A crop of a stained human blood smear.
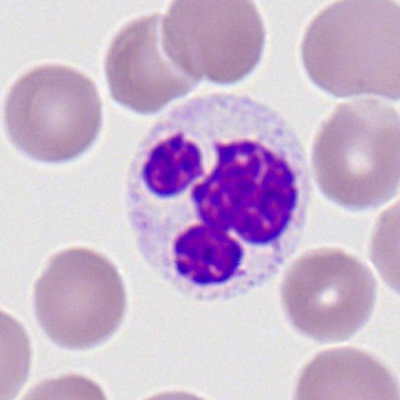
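Segmented neutrophil, the cell in the middle of this stained human blood smear under the light microscope. Its nucleus falls into three lobes that look separate, with dark purple, coarsely clumped chromatin. Plenty of pale pinkish-lilac cytoplasm surrounds the lobes, and in it you can pick out fine, faint lilac granules.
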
